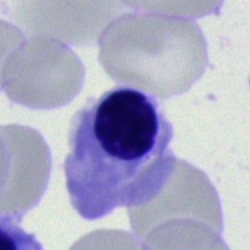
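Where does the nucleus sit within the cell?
Off-centre, toward the upper right.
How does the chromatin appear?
Dark and dense, with only faint lighter mottling.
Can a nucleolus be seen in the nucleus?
No, none can be seen.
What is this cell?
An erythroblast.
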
